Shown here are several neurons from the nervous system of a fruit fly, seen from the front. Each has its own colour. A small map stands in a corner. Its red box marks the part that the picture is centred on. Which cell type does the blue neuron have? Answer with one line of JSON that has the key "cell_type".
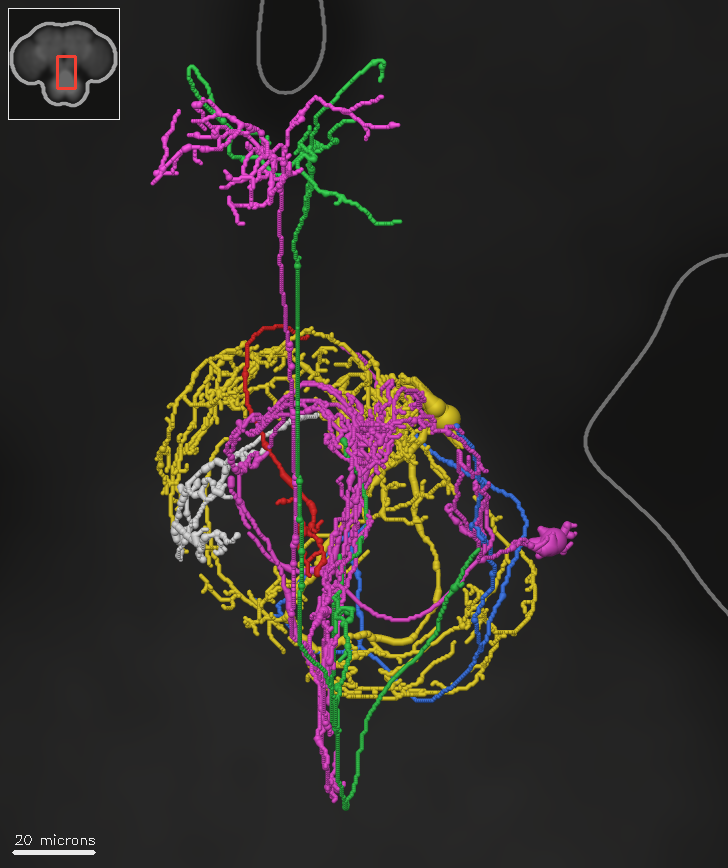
{"cell_type": "SNxx16"}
